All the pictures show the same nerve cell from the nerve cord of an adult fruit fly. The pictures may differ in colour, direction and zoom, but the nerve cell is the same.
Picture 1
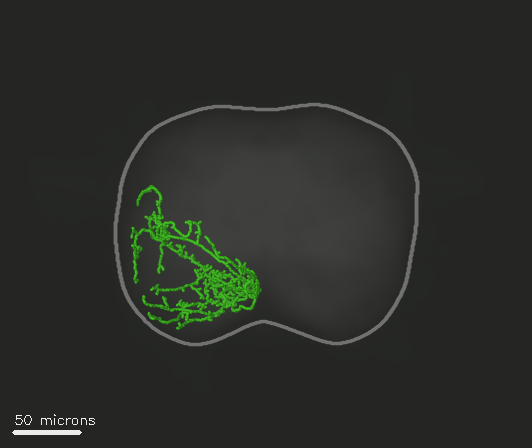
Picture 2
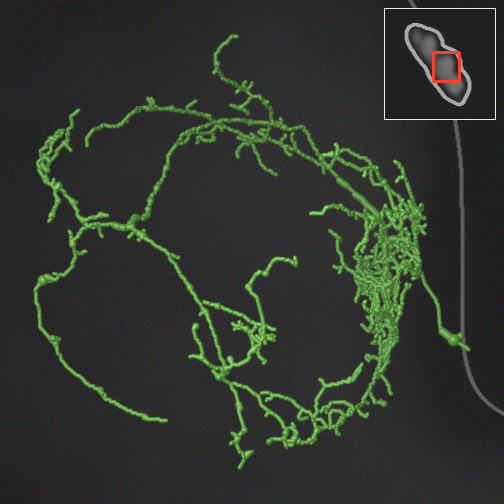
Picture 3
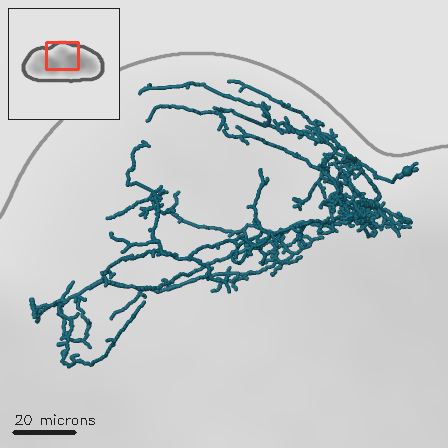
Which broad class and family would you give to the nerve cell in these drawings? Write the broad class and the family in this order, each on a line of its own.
nerve-cord intrinsic neuron
hemilineage 04B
